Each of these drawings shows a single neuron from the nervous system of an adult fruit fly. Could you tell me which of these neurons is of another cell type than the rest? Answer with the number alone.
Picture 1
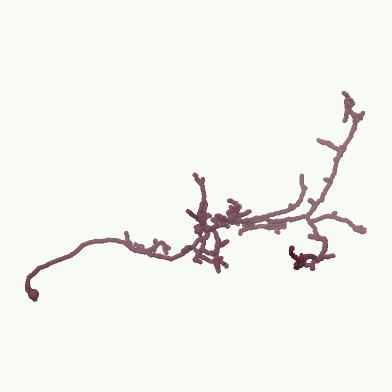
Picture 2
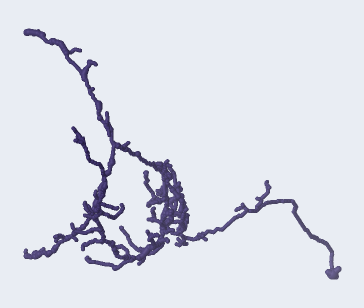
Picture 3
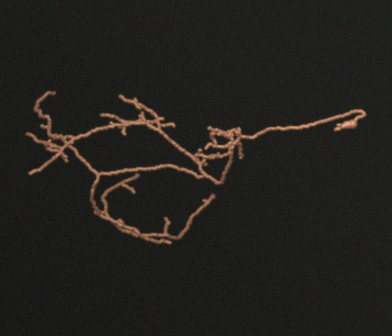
3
